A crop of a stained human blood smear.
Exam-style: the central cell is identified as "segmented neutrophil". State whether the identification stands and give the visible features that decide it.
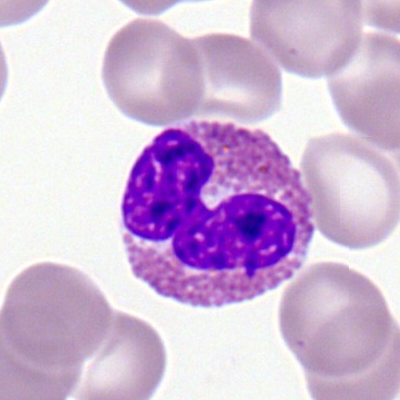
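Check one: the nucleus has two lobes.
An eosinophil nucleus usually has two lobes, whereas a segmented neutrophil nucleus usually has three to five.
So the name segmented neutrophil does not fit; the cell is an eosinophil. Check two: the chromatin is dark purple and coarsely clumped.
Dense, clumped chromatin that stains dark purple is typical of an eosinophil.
Check three: the cytoplasm is densely packed with pink granules. Last, the outline is round and no nucleoli are visible.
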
